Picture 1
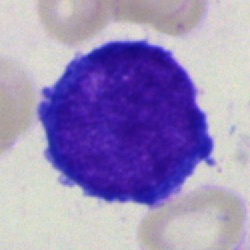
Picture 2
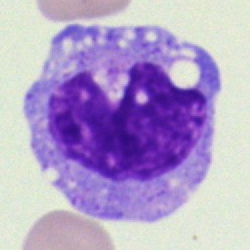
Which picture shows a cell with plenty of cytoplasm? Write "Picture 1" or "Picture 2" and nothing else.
Picture 2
